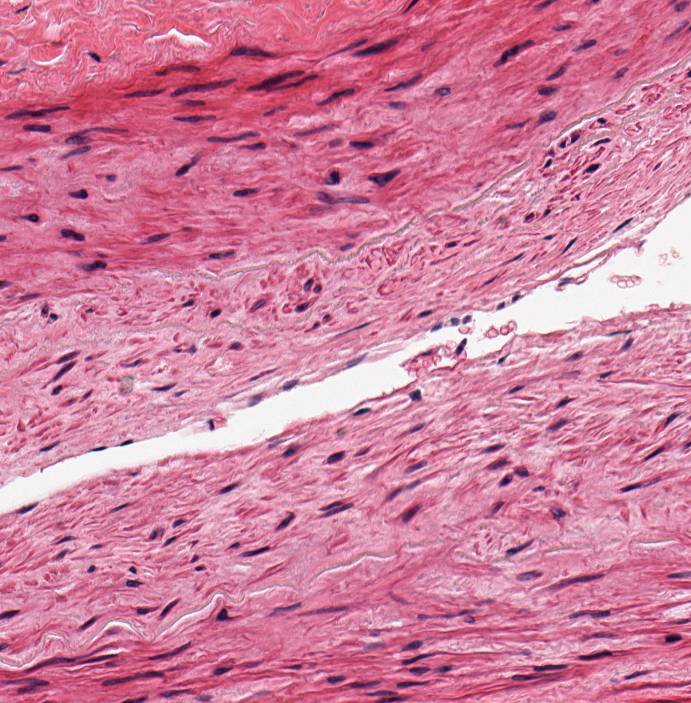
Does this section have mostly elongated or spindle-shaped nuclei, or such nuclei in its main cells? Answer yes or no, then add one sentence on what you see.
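Yes. The nuclei are dark blue, elongated and spindle-shaped, lying parallel to the fibres.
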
